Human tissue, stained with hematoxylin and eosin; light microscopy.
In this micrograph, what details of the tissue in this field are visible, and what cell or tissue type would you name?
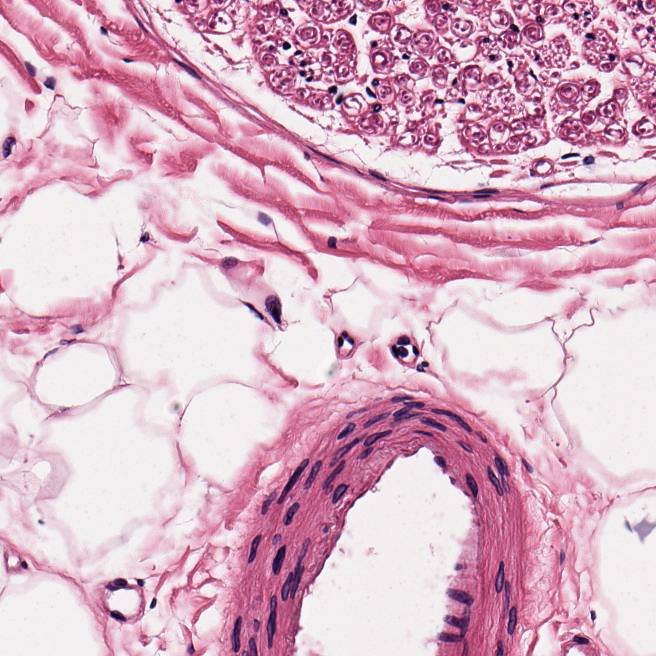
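What I notice first is a nerve fascicle, cut in cross-section, in the upper right. Across the bottom centre arches the curved wall of a muscular vessel, and its many elongated dark smooth muscle nuclei follow the curve. Between fascicle and vessel there is fat, with only a few scattered small dark nuclei. The tissue is tibial nerve.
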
